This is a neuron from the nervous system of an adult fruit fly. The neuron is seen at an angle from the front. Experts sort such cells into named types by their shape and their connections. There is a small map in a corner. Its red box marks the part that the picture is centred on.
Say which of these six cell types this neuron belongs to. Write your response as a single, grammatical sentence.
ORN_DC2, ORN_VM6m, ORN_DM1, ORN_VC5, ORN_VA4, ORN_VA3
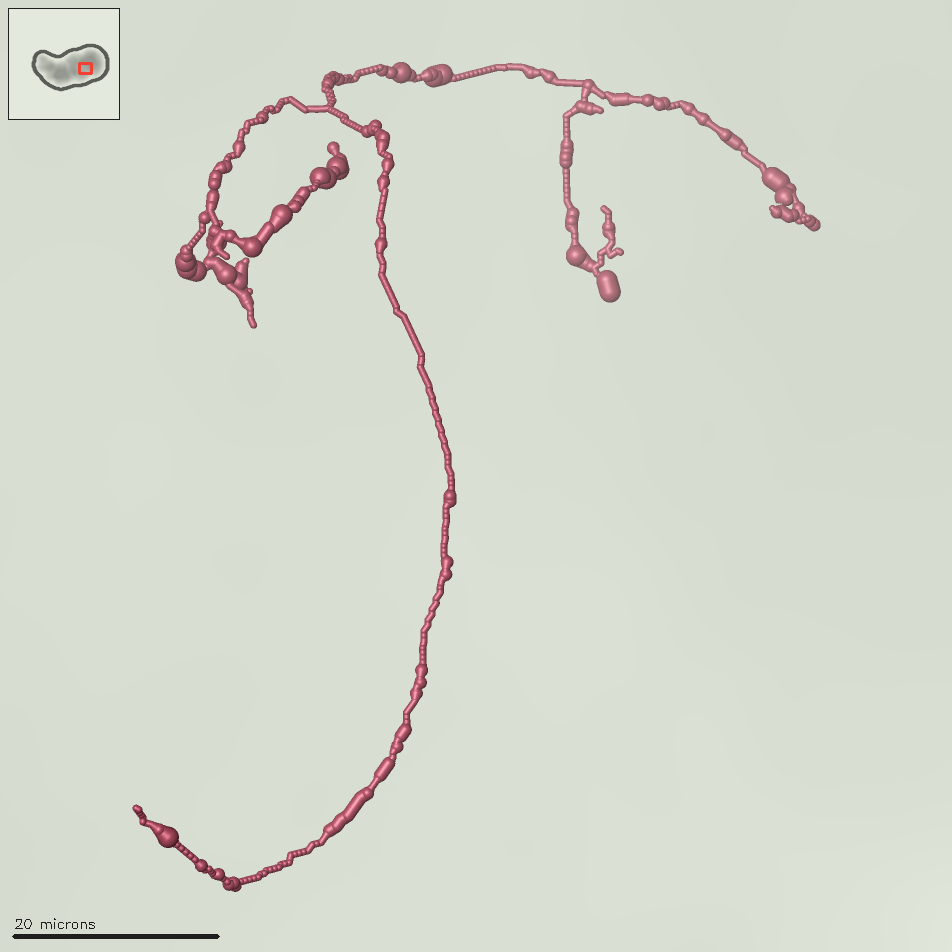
The cell type ORN_DM1 is the type of this neuron.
